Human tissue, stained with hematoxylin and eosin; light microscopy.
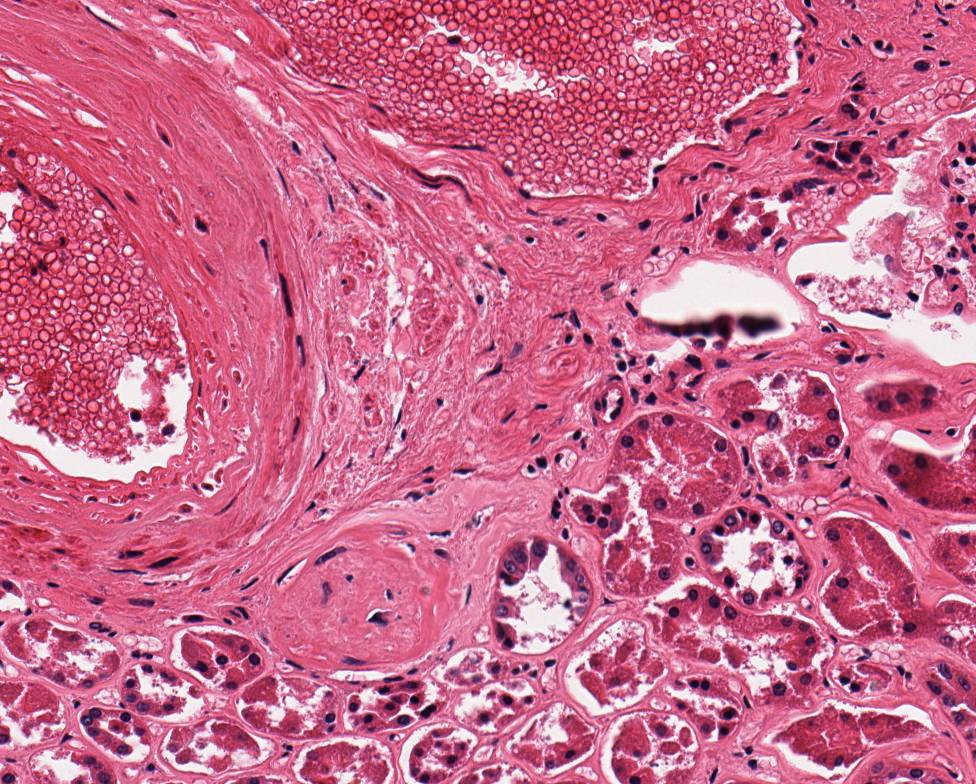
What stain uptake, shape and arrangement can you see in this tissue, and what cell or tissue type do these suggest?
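Notice first how closely packed tubules fill the lower half and right side of the field, while large vessels take up the upper left and top centre. Each tubule is lined by a single layer of cuboidal epithelial cells with round, dark-staining nuclei and abundant granular, deeply eosinophilic cytoplasm. This is renal cortex.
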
